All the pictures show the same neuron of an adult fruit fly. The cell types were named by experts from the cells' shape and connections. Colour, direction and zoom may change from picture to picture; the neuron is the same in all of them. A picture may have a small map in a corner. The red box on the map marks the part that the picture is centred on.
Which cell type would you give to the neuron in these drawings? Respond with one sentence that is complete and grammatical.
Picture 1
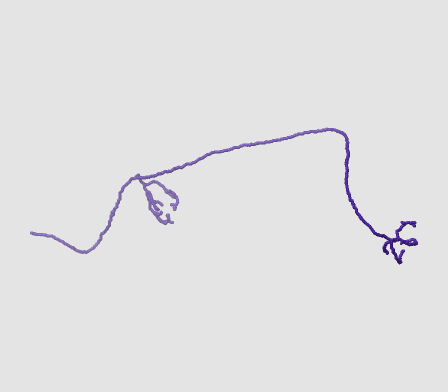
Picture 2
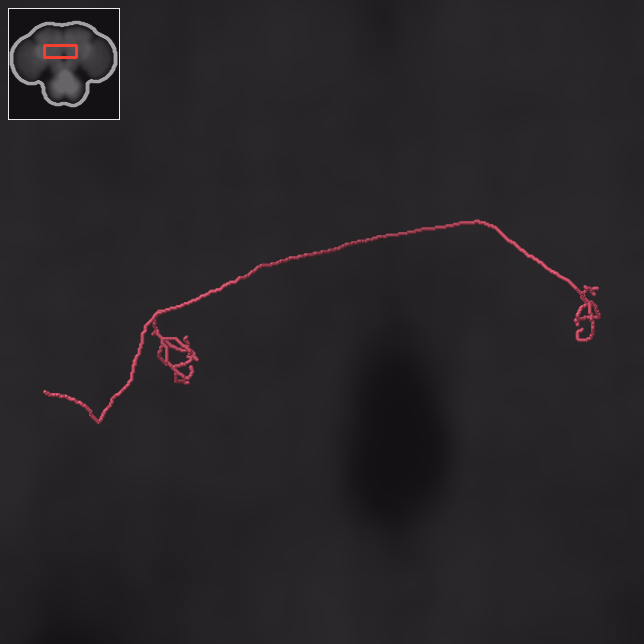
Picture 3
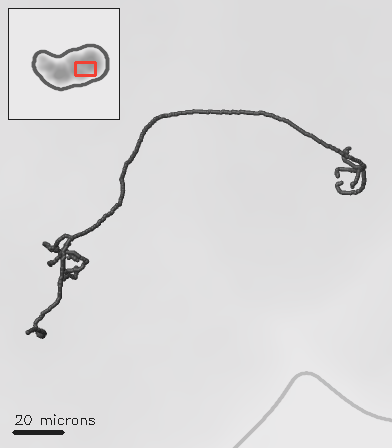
So far as cell type goes, this neuron is ORN_DC3.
